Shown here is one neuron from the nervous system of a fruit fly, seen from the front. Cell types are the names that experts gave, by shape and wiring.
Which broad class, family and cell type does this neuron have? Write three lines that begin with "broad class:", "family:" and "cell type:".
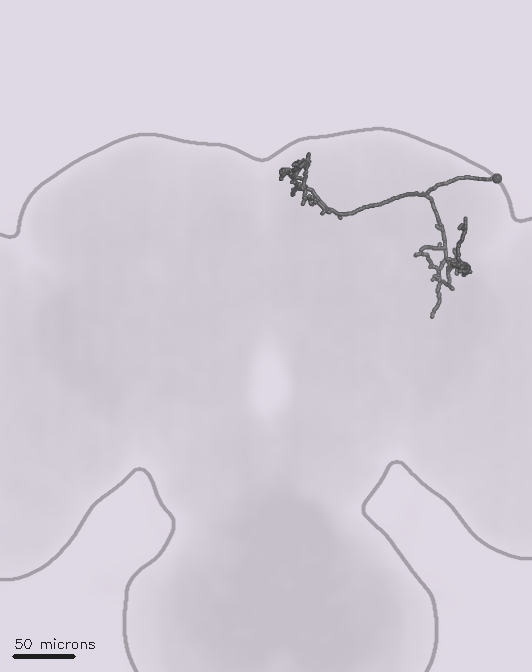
broad class: central-brain intrinsic neuron
family: hemilineage SLPpl1
cell type: SMP216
